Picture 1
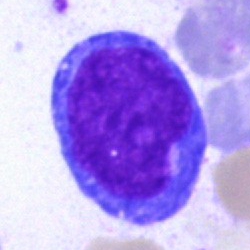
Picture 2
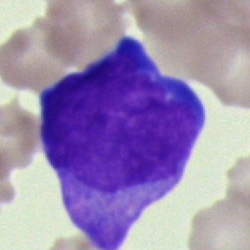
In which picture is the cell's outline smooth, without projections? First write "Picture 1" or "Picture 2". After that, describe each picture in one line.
Picture 1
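In picture 1: The cell is oval with a smooth, unbroken edge.
In picture 2: A small dark-blue knob bulges from the top edge of the cell.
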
